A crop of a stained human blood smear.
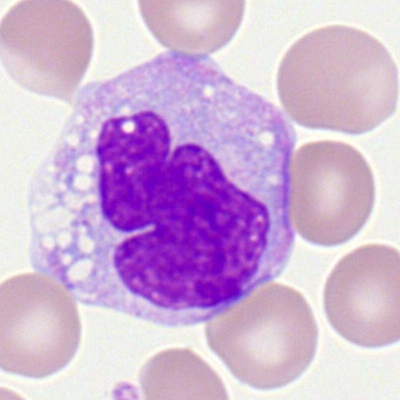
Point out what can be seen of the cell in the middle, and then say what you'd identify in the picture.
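The outline is irregular and somewhat angular rather than smoothly round. The nucleus forms a single folded mass, with a deep cleft cutting into it from the left. The cytoplasm is abundant and pale grey-blue to lilac. Many small clear vacuoles are gathered in the cytoplasm on the left side of the cell. It is a monocyte.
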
